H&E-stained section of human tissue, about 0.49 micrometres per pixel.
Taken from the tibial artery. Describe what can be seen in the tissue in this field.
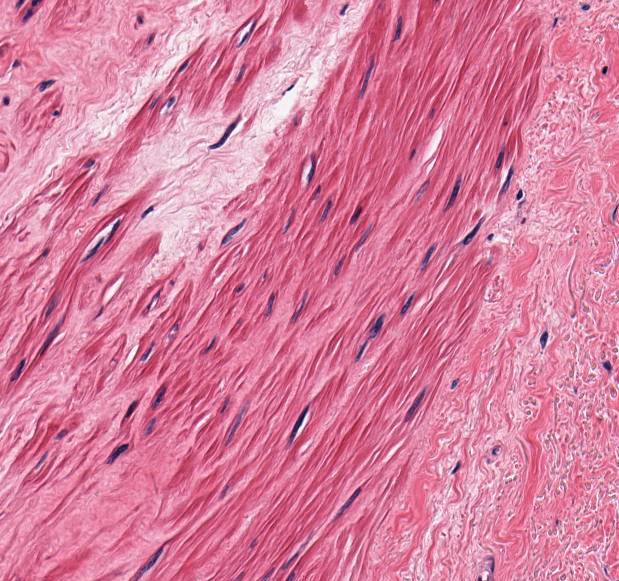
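What I notice is a band of spindle-shaped smooth muscle cells, lying parallel to one another, their cytoplasm staining deep pink. The nuclei are elongated, cigar-shaped and blunt-ended, and some show small clear spaces at their ends.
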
